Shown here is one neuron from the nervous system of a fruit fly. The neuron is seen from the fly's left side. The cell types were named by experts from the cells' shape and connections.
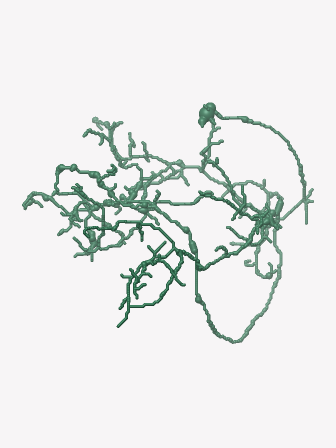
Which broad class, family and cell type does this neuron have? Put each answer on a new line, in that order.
central-brain intrinsic neuron
hemilineage SMPpd1
SMP347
